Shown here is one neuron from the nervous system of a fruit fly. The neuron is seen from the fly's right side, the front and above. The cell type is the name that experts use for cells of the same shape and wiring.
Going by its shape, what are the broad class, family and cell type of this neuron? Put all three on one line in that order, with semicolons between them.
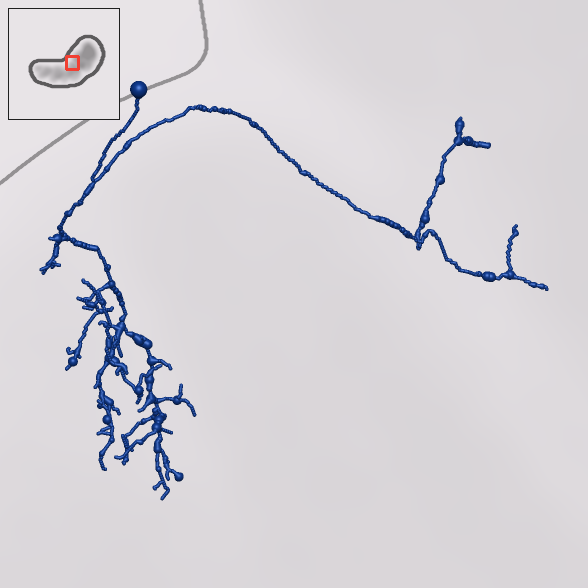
visual projection neuron; LPT; LPT100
